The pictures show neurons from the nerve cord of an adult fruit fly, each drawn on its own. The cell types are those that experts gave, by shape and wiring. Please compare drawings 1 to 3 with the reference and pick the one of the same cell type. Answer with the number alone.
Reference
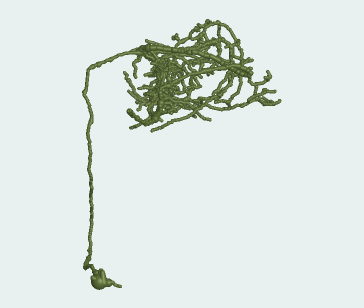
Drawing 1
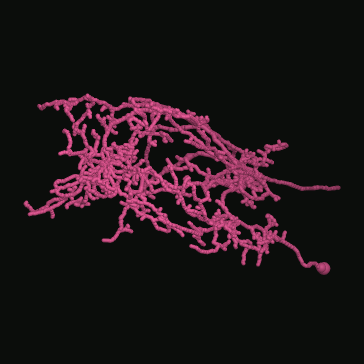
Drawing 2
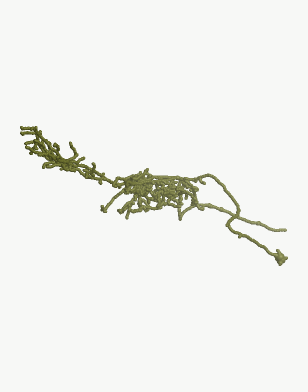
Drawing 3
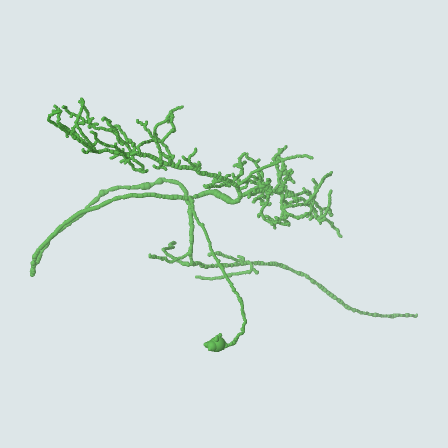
2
